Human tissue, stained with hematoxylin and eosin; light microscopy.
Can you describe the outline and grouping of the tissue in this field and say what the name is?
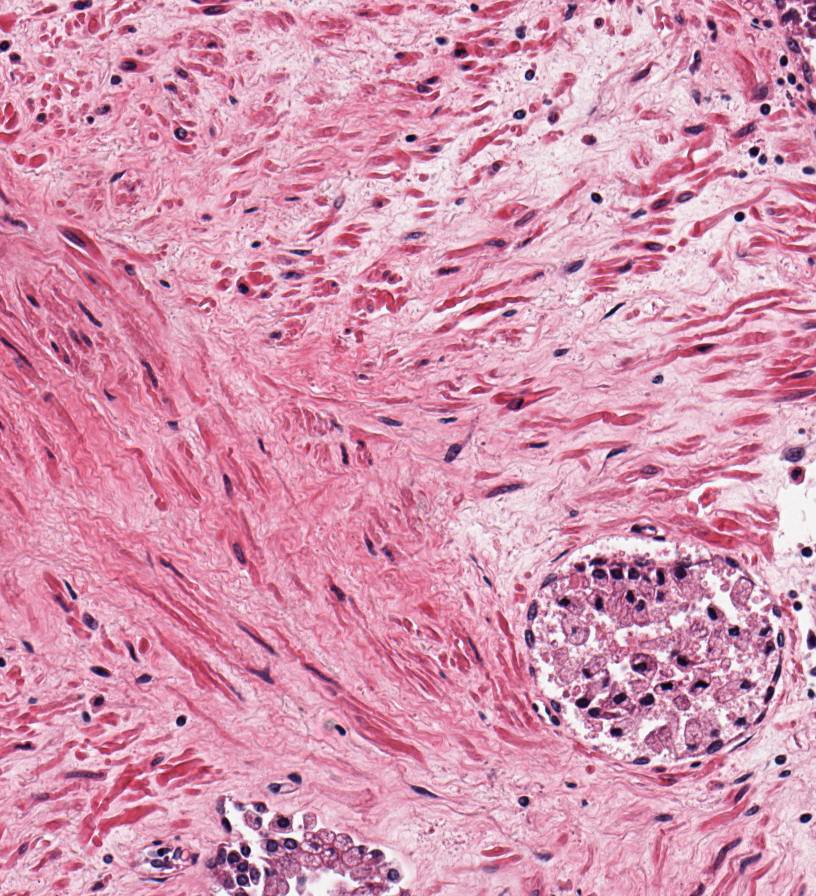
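Stroma fills most of the field, with two small epithelial cell groups in the lower part. It is built of spindle-cell bundles with pink cytoplasm and elongated cigar-shaped nuclei, in keeping with smooth muscle. Left-half bundles run diagonally, upper left to lower right. This is prostate.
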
